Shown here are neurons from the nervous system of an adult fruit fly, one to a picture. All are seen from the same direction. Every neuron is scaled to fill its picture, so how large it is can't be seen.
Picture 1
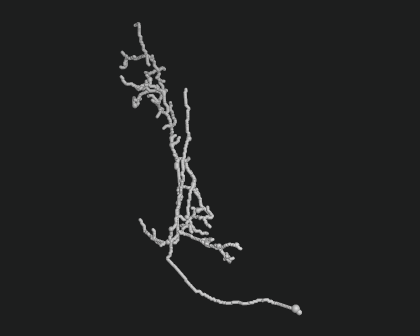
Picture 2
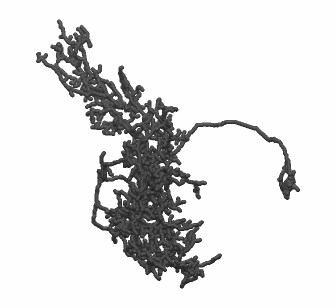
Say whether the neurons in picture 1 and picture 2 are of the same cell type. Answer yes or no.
no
